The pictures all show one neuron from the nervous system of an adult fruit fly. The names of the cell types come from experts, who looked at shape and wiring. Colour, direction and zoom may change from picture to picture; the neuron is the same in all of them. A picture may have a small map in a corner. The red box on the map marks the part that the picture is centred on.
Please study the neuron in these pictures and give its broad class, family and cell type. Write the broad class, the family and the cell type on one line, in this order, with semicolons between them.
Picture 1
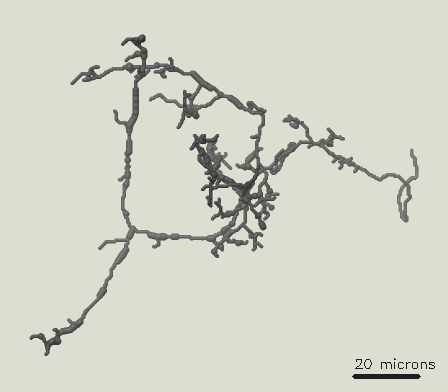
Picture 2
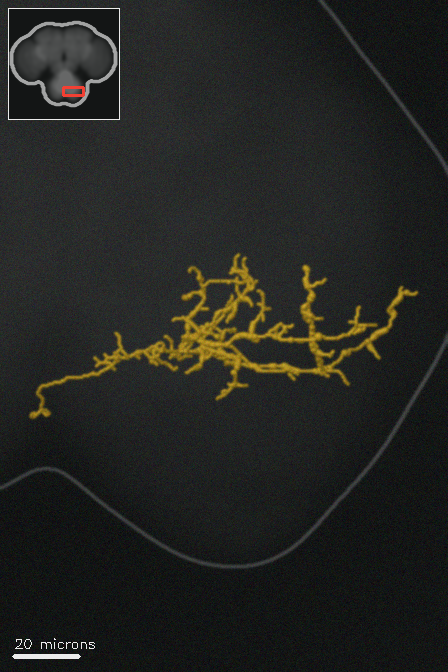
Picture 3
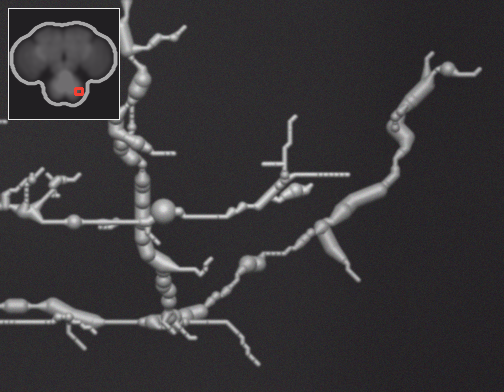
nerve-cord intrinsic neuron; hemilineage 14A; IN14A017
